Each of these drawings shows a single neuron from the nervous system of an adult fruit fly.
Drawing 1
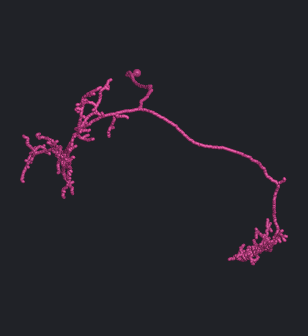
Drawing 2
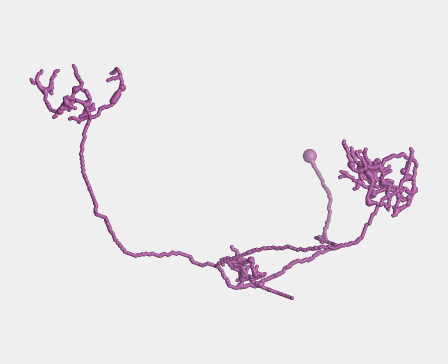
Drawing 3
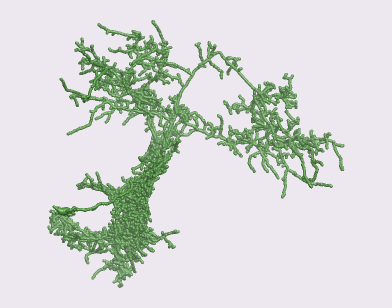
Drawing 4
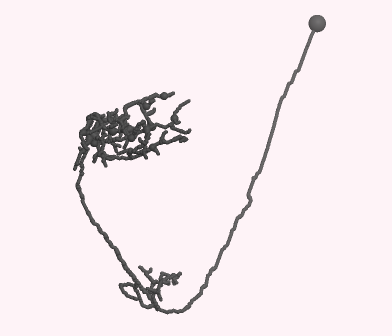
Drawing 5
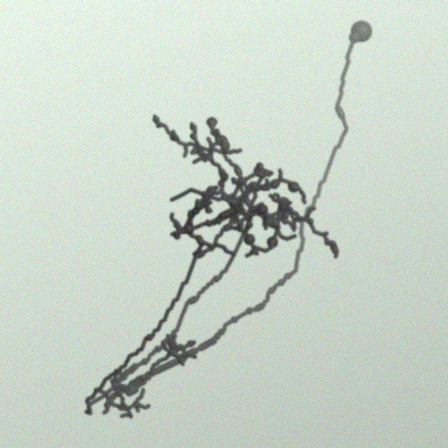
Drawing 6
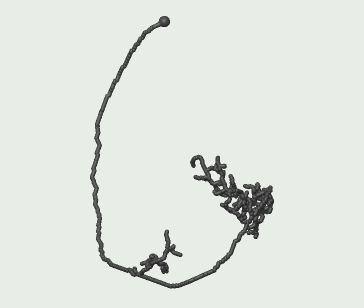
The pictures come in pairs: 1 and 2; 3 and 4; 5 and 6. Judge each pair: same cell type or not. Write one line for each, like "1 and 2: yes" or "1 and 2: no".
1 and 2: no
3 and 4: no
5 and 6: yes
